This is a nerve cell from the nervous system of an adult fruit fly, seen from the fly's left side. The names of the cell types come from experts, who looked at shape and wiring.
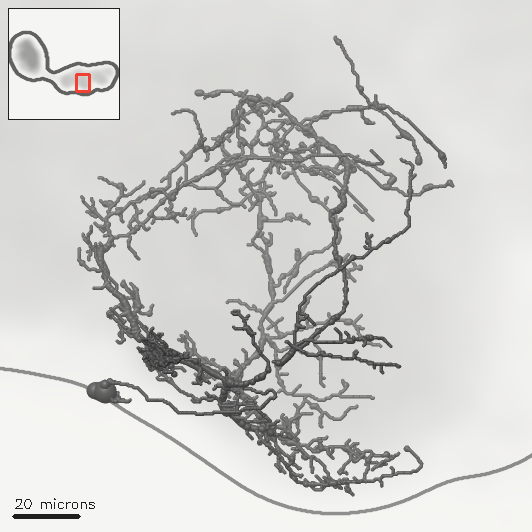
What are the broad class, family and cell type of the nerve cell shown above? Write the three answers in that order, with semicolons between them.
nerve-cord intrinsic neuron; hemilineage 04B; IN04B008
